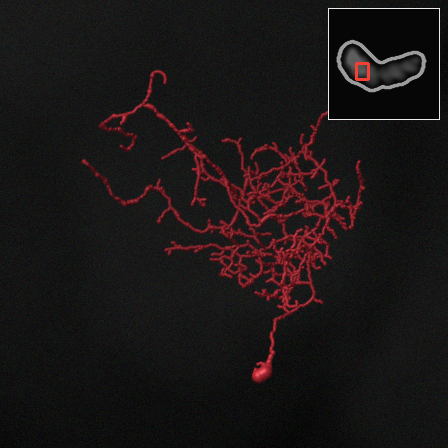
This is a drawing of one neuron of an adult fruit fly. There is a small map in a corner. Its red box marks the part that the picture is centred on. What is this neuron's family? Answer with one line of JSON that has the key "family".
{"family": "hemilineage VLPl&p1_lateral"}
